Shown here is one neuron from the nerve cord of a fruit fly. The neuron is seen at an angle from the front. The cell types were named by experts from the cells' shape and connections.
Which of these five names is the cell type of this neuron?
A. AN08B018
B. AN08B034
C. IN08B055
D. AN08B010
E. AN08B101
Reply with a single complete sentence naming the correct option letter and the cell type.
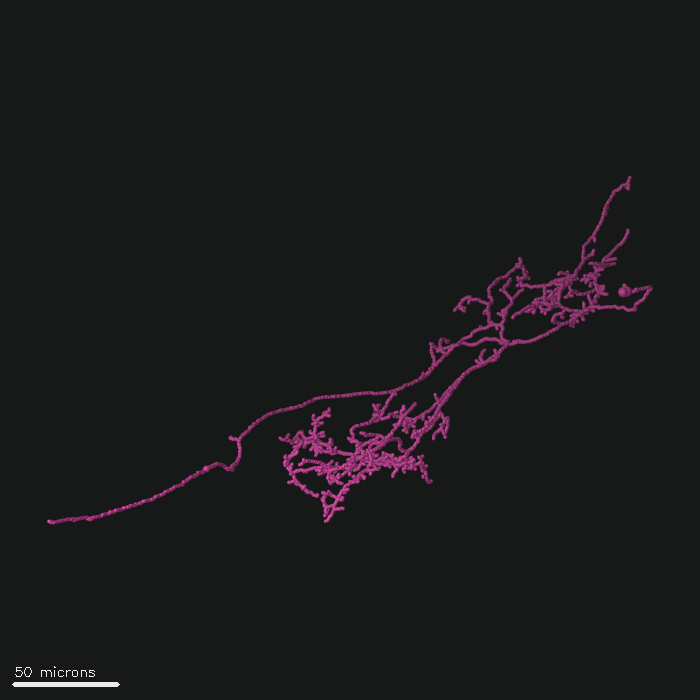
Among the options, B names the cell type of the neuron, namely AN08B034.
